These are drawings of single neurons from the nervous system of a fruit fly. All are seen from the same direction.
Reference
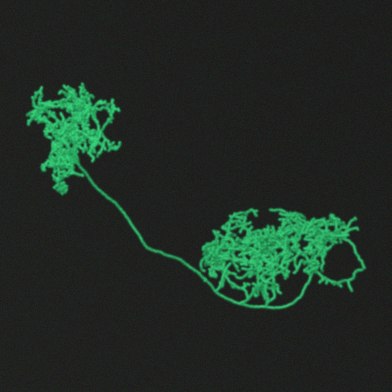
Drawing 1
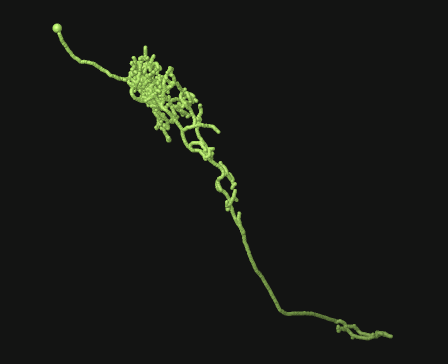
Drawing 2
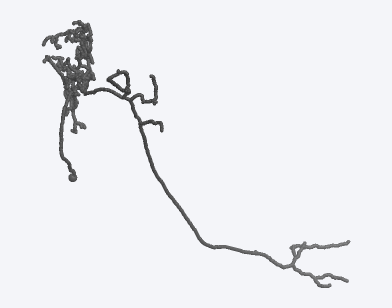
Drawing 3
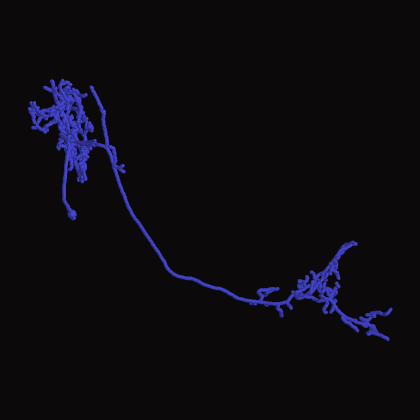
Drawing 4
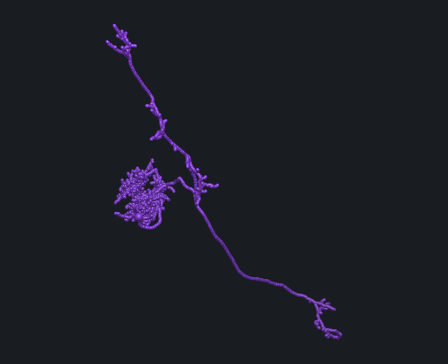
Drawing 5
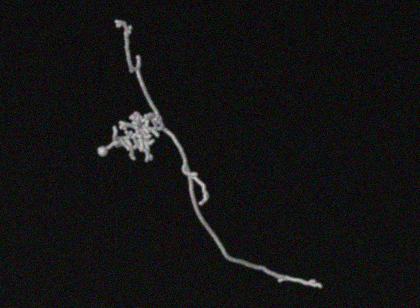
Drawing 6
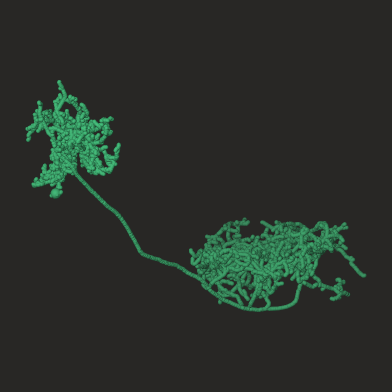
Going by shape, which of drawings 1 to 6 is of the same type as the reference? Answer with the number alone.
6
